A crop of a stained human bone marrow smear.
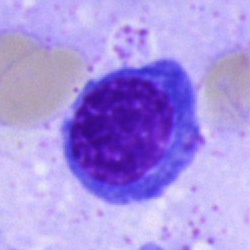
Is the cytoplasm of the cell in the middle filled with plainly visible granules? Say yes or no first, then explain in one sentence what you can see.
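No. No granules are seen in the cytoplasm.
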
